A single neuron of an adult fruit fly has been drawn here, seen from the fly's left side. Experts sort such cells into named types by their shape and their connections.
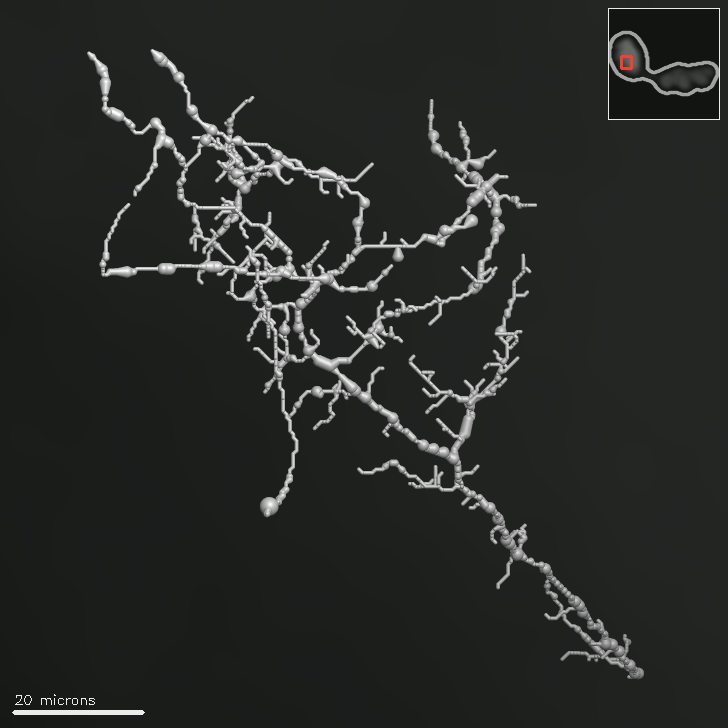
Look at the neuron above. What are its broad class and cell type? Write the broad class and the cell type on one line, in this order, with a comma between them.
central-brain intrinsic neuron, AVLP611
